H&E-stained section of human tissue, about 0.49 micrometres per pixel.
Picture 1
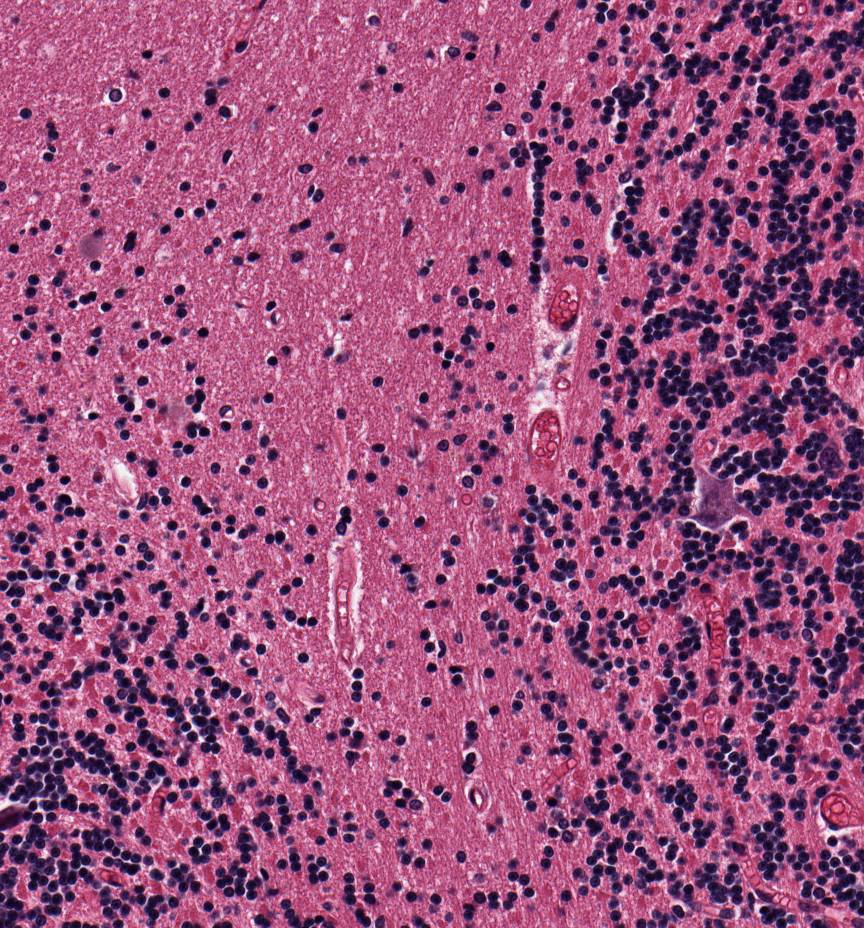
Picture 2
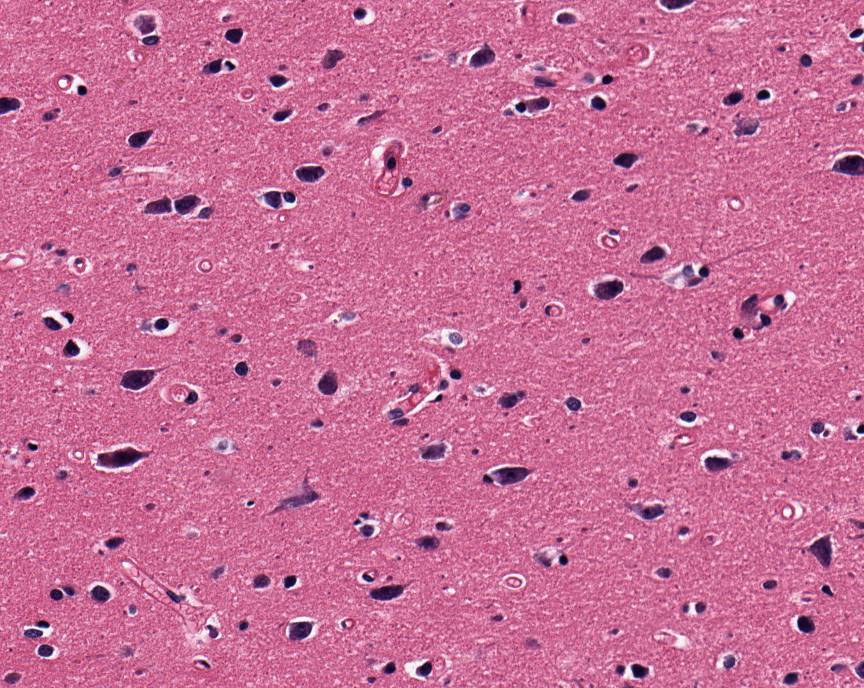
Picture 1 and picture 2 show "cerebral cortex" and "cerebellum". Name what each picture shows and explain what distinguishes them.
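Cerebellum in picture 1, cerebral cortex in picture 2. Cerebellum: a band of pale pink fibrillary tissue with sparse nuclei runs from upper left toward bottom centre, its fine fibres mainly along its length. Densely cellular zones flank it, on the right and lower left, packed with small, round, dark granule-cell nuclei with scant cytoplasm. Small irregular pink cell-free islands lie among the packed nuclei. Cerebral cortex: finely granular pink neuropil fills the whole field, with no epithelium, glands or other organised units. Nuclei scattered singly and fairly evenly, not in clusters; most small, round and dark, with little or no visible cytoplasm. A few neurons have angular, dark purple, shrunken cell bodies; one, lower left of centre, tapers into a process.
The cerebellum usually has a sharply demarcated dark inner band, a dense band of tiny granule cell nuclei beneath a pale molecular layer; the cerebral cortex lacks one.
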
